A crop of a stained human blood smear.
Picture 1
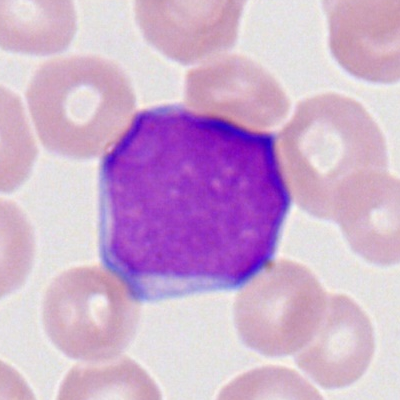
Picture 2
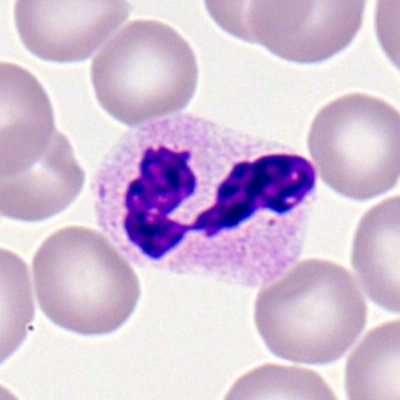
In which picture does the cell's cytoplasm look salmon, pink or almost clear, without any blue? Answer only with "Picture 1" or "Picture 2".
Picture 2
